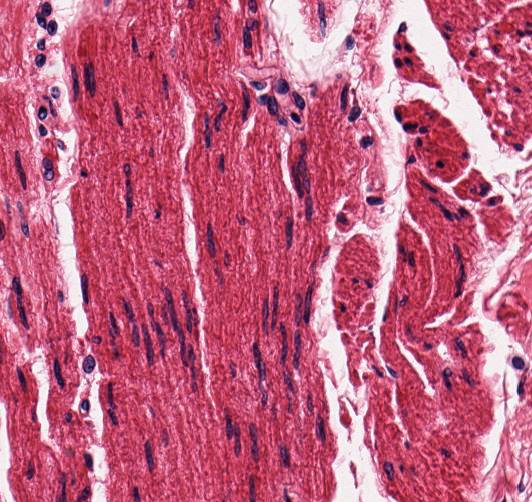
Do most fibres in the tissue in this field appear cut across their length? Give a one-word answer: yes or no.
No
